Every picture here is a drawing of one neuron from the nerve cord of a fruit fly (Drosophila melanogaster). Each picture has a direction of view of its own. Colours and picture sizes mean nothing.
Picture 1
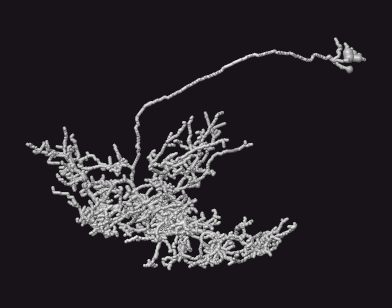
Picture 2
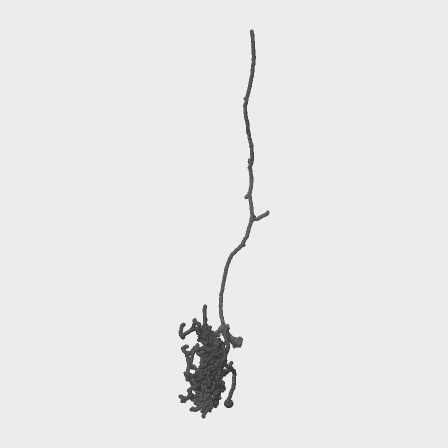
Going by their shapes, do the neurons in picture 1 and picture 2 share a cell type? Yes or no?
no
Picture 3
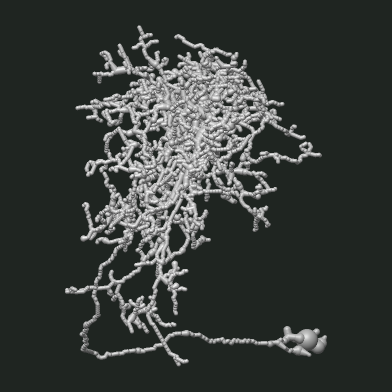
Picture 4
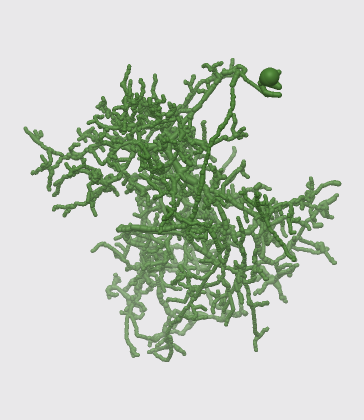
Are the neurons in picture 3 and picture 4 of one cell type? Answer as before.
no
